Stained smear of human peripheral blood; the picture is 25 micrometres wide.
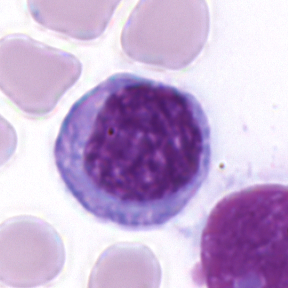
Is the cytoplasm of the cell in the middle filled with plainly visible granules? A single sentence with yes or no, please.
No, its cytoplasm is free of any visible granules.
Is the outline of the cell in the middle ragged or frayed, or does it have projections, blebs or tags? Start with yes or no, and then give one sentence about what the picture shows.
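No. The cell outline is round and smooth.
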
